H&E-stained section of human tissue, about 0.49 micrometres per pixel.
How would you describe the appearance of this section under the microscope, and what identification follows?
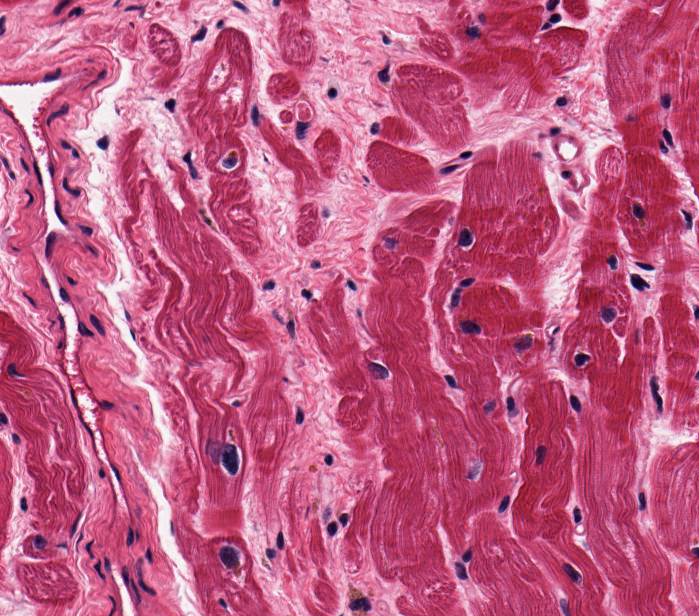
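Most muscle fibres are cut lengthwise and follow a wavy course roughly from top to bottom. In the right half, fibres branch and join their neighbours. In the upper middle, a band of pale pink, loose, wispy connective tissue with scattered small dark nuclei separates the fibres. Near the top, several are cut across as rounded profiles. This is the atrial appendage of the heart.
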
